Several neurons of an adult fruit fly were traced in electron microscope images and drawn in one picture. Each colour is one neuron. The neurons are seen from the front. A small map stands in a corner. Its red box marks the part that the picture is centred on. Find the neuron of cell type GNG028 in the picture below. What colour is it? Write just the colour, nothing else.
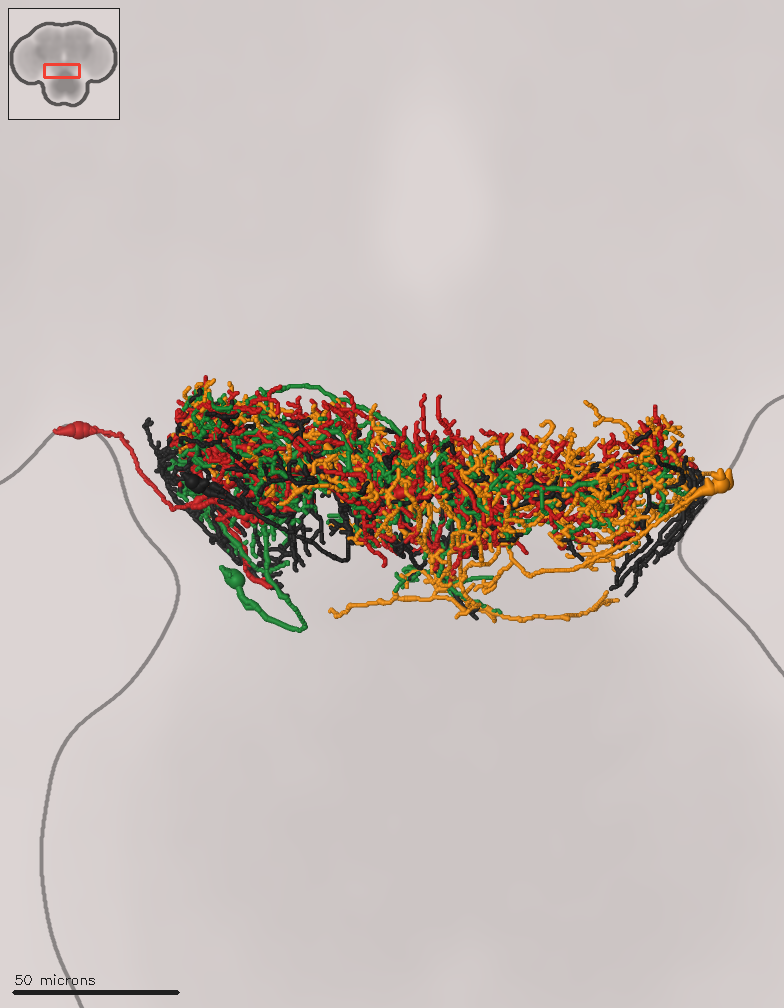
black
